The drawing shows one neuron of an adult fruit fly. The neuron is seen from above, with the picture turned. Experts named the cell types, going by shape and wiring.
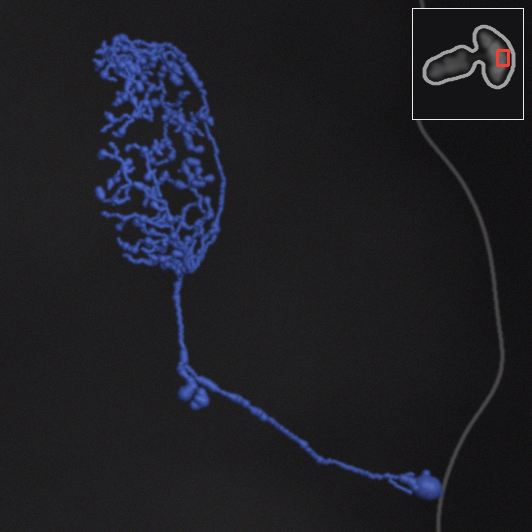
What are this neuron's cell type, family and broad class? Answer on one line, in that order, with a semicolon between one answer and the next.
ER4d; hemilineage EBa1; central-brain intrinsic neuron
